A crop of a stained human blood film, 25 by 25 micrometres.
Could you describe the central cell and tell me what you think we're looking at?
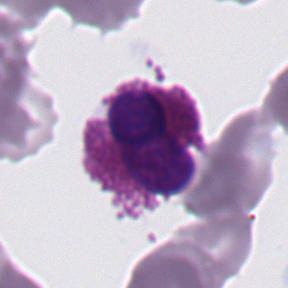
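Two nuclear lobes are present, one to the upper left and the other to the lower right. Coarse granules crowd the cytoplasm, and some lie over parts of the nucleus. A few loose granules lie outside the cell, above and below it. The cell is an eosinophil.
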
